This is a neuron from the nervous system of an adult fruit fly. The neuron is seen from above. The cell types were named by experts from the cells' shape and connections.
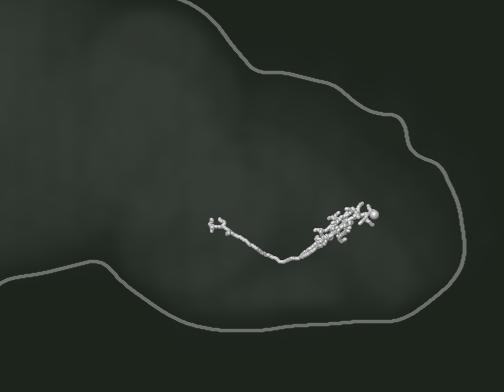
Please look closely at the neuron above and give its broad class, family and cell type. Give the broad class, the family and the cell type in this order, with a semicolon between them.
optic-lobe intrinsic neuron; Tm; Tm5c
